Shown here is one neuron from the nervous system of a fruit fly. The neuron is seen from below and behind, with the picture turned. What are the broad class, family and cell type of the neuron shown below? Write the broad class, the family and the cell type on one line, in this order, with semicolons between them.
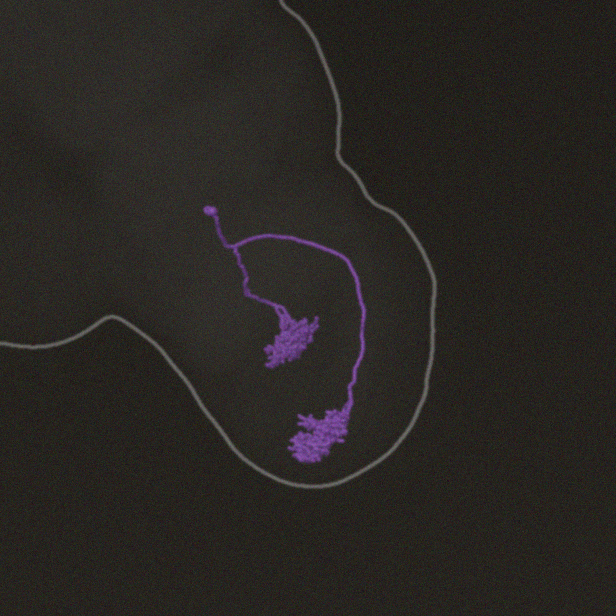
optic-lobe intrinsic neuron; MeLo; MeLo13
